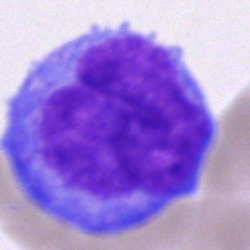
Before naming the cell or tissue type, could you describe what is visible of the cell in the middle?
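I notice the nucleus is irregular, with a notch at its upper left. It fills most of the cell. What cytoplasm there is looks blue, and its rim is widest below and to the left of the nucleus. This is a blast.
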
